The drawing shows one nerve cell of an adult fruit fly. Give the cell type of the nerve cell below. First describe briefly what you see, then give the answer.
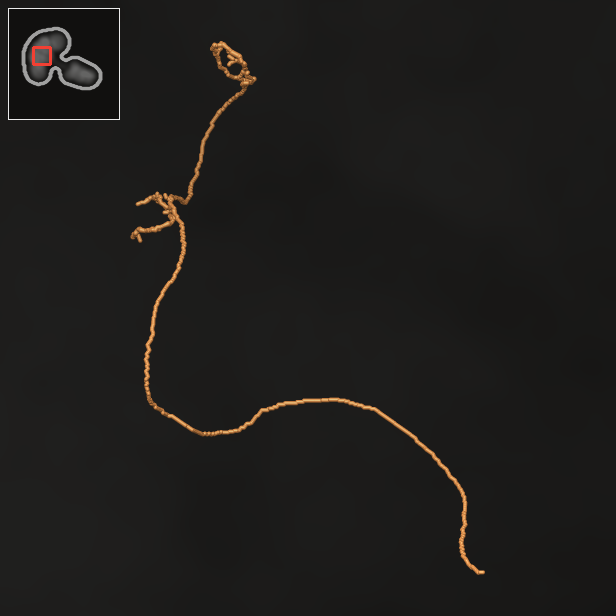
It lies in the brain. No cell body is drawn. This is a sensory neuron entering the brain. Its cell type is ORN_VM7d.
